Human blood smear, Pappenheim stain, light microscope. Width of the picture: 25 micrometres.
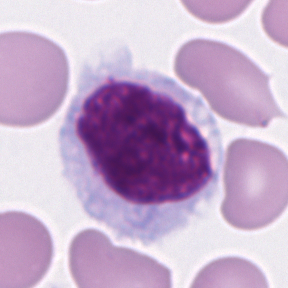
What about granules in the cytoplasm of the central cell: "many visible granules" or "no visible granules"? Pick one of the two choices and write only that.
No visible granules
